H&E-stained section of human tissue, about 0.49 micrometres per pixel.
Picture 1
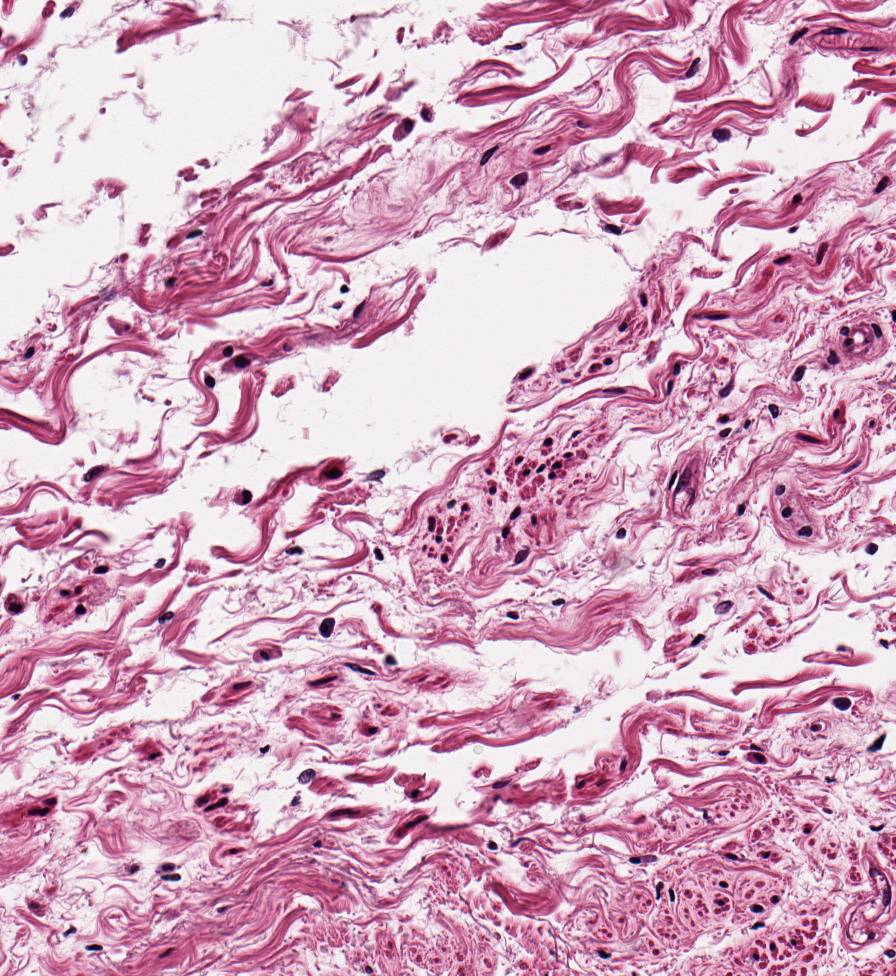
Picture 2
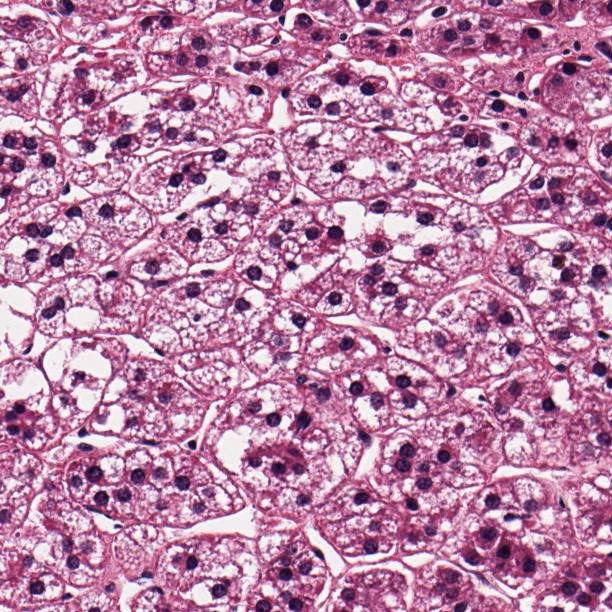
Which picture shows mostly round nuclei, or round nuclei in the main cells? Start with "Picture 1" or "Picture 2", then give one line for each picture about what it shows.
Picture 2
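In picture 1: The scattered nuclei among the collagen are small, dark and mostly elongated.
In picture 2: The nuclei are small, round and dark, and most lie near the centre of their cells.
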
